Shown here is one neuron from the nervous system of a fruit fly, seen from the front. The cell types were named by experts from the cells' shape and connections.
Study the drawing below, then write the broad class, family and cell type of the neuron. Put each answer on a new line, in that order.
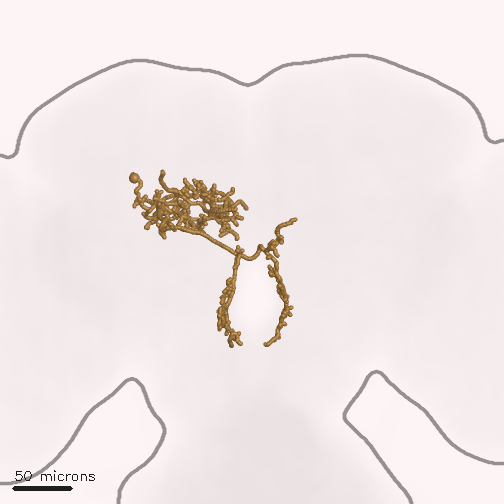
central-brain intrinsic neuron
hemilineage SMPpv2_ventral
VES065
